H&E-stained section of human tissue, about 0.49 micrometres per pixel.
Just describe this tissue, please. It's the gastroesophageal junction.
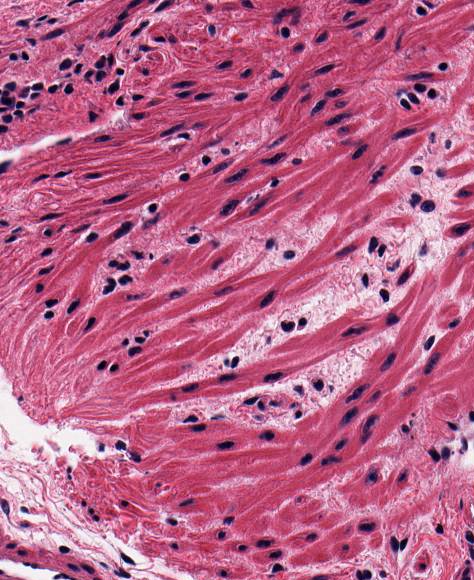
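Take your time over this field: almost all of it is bundles of smooth muscle cells with pink cytoplasm. Look closely at their nuclei and you will see they are elongated and cigar-shaped, with blunt ends. Now move to the upper left edge, where a cluster of small, round, dark nuclei sits. Finally, scan the whole field, and you will find no epithelium anywhere.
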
